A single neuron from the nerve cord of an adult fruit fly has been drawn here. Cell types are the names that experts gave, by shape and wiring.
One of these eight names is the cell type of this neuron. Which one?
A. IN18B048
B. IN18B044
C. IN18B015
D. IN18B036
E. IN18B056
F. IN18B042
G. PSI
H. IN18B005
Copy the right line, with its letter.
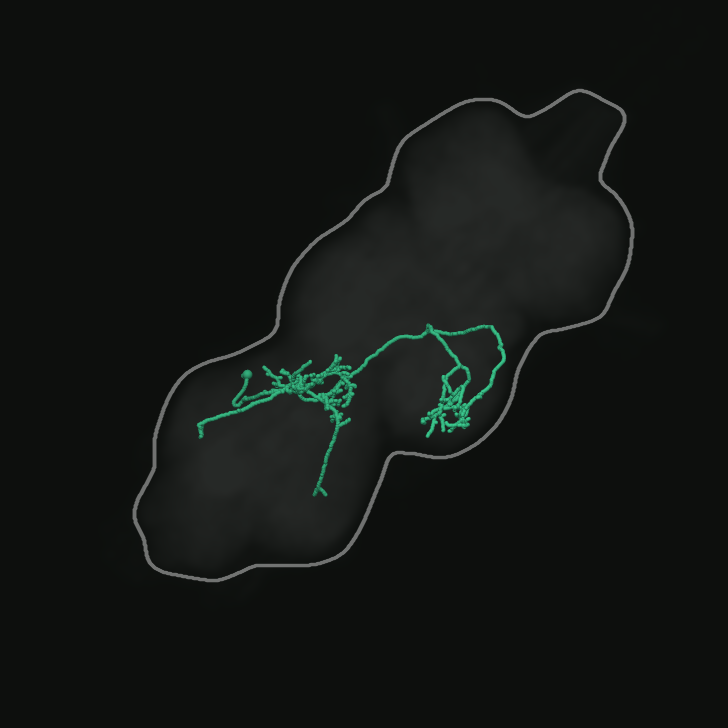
D. IN18B036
